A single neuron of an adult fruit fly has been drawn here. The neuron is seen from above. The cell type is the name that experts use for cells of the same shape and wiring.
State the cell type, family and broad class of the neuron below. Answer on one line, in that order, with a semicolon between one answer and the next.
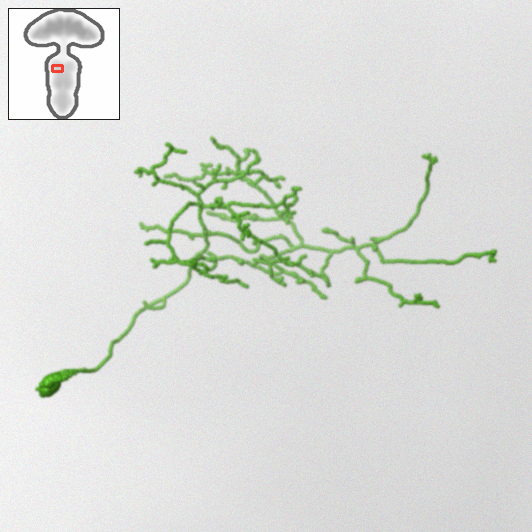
IN01B073; hemilineage 01B; nerve-cord intrinsic neuron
